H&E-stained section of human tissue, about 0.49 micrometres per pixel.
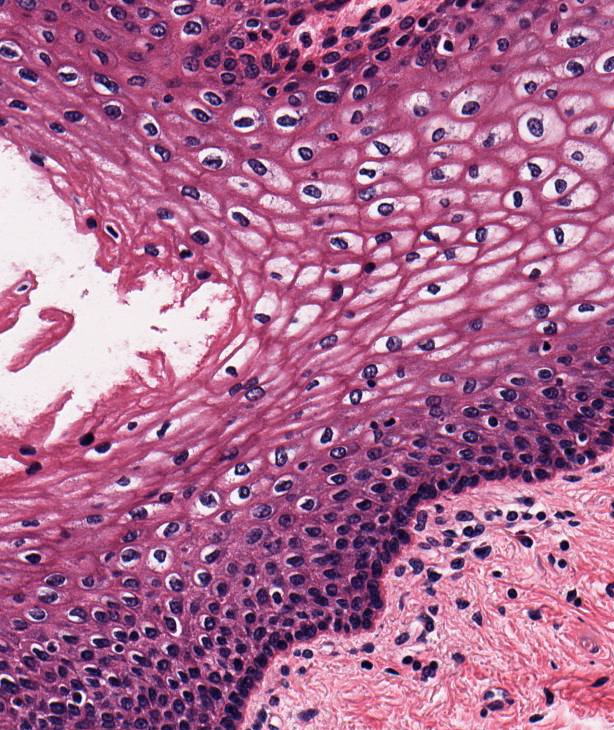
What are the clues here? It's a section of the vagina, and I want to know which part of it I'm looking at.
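Nonkeratinized stratified squamous epithelium; fills most of field, stroma in lower right corner only. Basal cells at stroma border crowded, dark nuclei, forming darker purple band. Junction with stroma gently wavy, no long papillae. Surface at left: flattened cells still nucleated; no anucleate keratin layer.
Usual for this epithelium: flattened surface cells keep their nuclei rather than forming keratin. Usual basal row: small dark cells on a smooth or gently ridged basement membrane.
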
